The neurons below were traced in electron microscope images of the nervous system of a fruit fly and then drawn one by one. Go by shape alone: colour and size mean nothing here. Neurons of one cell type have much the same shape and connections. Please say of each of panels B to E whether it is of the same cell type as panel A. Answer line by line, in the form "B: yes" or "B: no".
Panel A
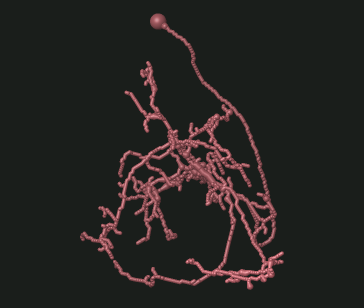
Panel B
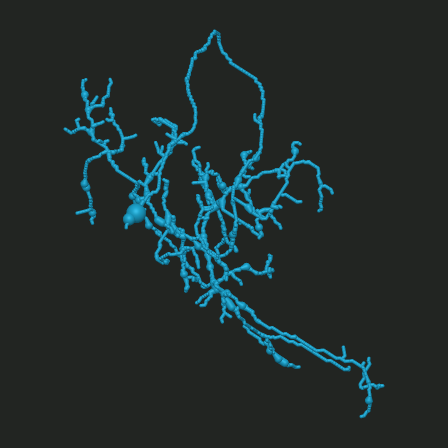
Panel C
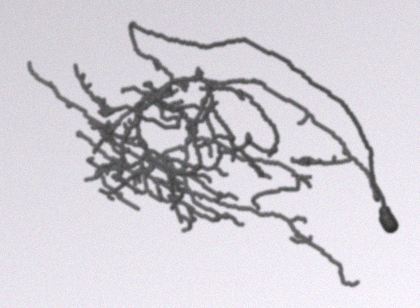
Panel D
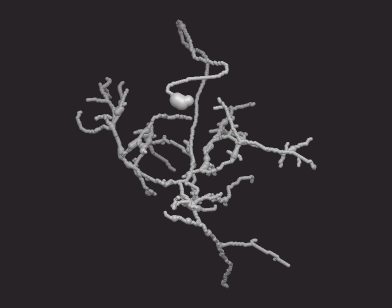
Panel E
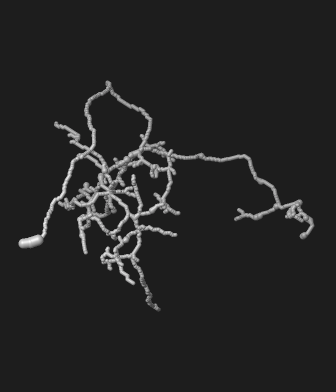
B: no
C: no
D: no
E: yes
